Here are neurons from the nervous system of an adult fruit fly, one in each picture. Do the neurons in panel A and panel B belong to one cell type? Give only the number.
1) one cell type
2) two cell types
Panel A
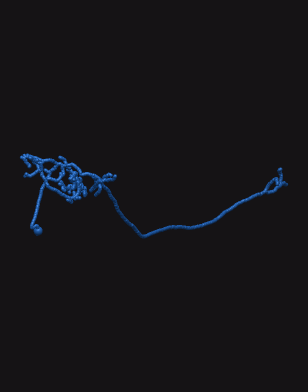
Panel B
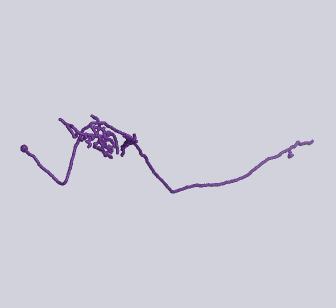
1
